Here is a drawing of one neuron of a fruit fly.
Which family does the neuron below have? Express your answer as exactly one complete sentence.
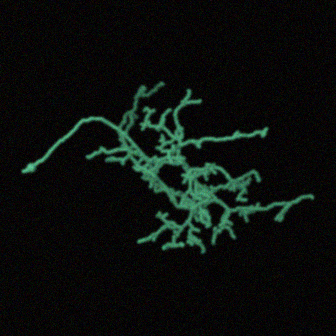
To family hemilineage 20A.22A belongs this neuron.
